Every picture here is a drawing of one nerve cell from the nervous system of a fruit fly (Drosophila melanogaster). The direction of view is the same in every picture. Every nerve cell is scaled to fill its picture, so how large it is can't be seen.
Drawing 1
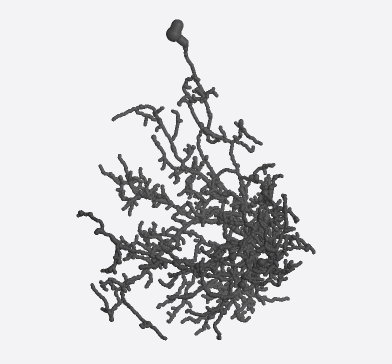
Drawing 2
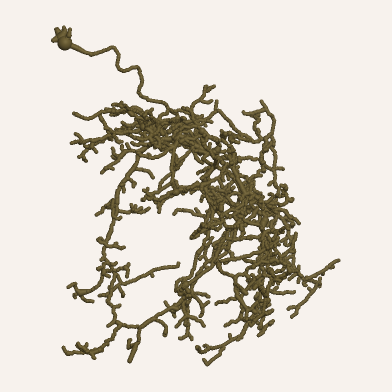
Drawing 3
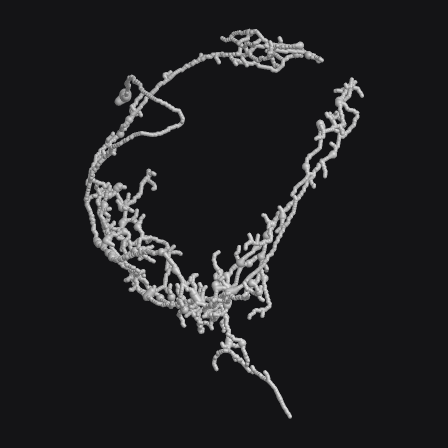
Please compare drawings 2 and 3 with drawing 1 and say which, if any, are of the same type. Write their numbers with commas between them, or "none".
2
